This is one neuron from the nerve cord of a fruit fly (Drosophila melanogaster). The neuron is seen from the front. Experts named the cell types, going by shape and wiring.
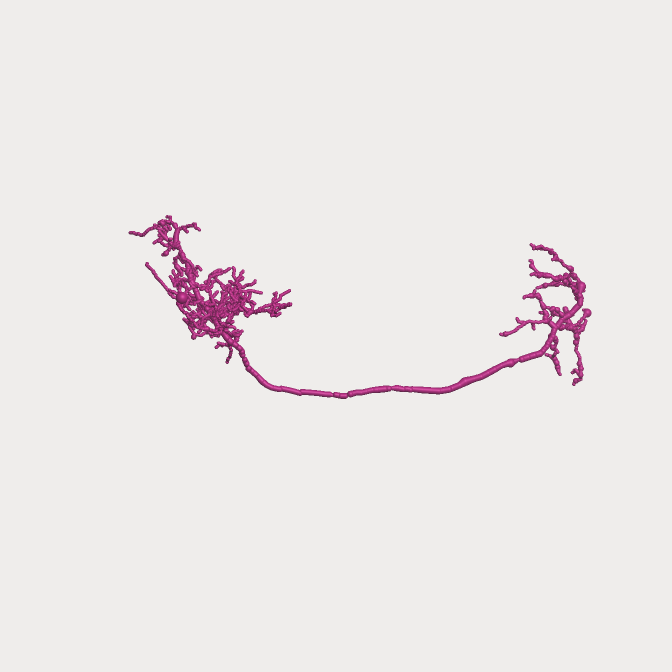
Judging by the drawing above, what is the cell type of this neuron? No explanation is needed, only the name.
IN01A038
